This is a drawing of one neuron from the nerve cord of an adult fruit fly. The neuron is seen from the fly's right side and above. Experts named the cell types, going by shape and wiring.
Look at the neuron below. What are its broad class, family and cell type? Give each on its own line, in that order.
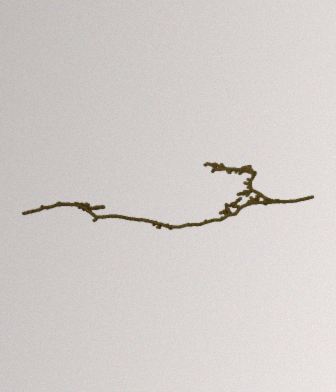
descending neuron
hemilineage LB19
DNg76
